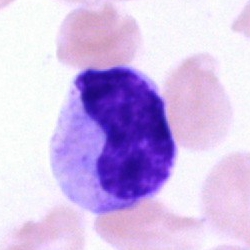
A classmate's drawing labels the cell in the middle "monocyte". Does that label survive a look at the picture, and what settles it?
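On the list, outline comes first: smooth and oval. The nucleus is kidney-shaped, its indentation facing left toward the cytoplasm, and its chromatin is dark purple and coarsely clumped. The cytoplasm forms a broad crescent on the left, pale lilac-blue and without vacuoles.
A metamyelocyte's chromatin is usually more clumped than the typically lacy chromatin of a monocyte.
Checked against that, the coarse clumping goes with metamyelocyte and against monocyte.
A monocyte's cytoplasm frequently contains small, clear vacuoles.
Their absence here is a further mark against monocyte.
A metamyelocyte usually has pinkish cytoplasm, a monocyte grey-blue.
The pale lilac-blue tint lies between these and could be read toward either name. The list therefore closes on metamyelocyte, not monocyte.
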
